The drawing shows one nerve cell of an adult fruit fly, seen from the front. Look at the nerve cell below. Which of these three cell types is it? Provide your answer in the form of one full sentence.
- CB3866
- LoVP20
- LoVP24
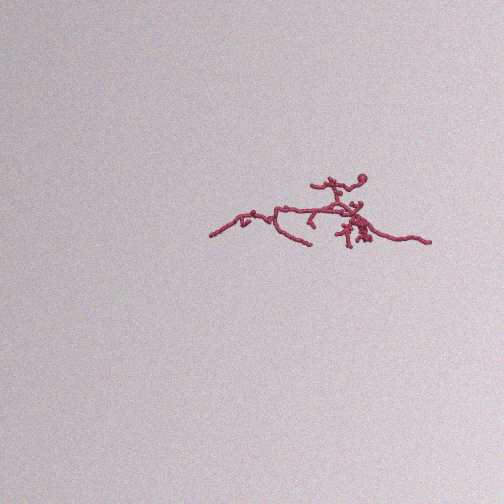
The cell type name for this neuron is CB3866.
